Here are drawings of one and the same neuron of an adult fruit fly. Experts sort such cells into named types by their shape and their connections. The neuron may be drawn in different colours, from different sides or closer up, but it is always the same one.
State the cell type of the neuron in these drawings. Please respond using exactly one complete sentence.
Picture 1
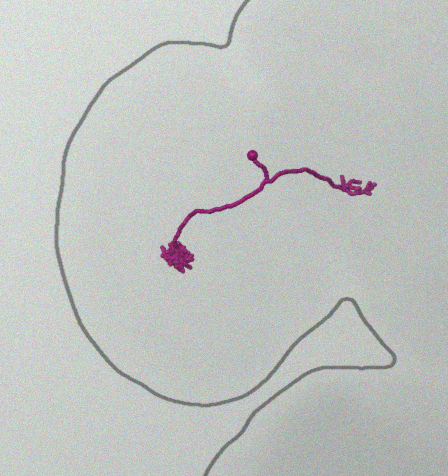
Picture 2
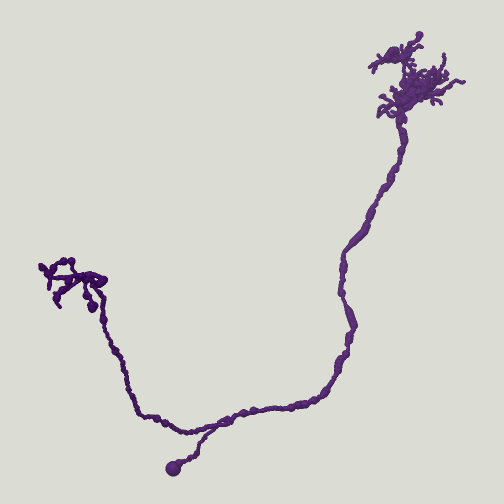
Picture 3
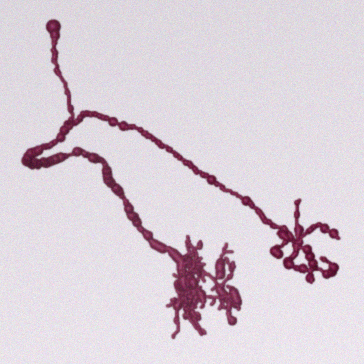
The neuron is of cell type LPC1.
